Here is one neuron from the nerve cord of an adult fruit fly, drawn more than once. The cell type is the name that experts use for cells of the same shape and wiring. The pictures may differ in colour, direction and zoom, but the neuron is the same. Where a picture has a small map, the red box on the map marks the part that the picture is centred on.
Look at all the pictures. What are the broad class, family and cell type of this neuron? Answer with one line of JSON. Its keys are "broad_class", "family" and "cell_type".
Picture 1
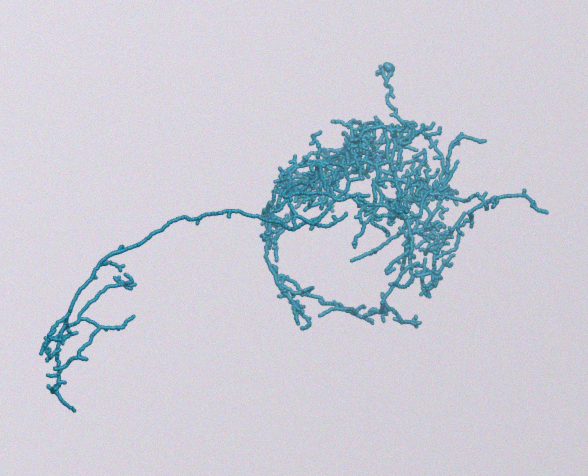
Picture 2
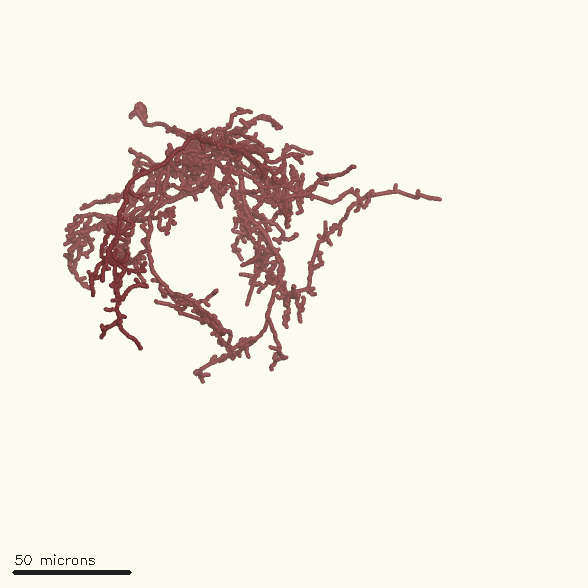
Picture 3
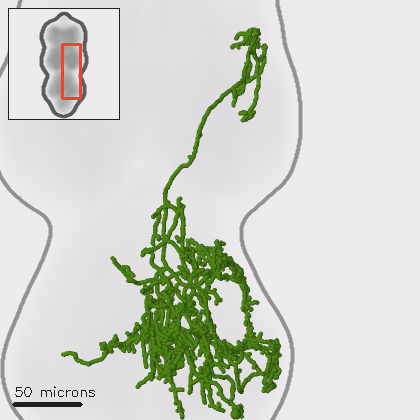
{"broad_class": "nerve-cord intrinsic neuron", "family": "hemilineage 12A", "cell_type": "IN12A009"}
